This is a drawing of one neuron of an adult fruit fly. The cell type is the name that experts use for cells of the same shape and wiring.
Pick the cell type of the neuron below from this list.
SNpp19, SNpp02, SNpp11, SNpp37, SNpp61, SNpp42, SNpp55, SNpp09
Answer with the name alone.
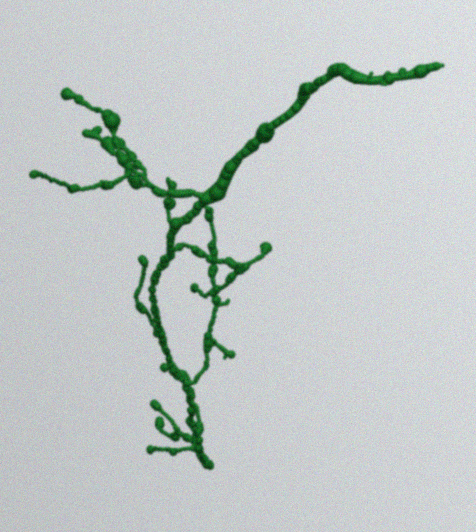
SNpp11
